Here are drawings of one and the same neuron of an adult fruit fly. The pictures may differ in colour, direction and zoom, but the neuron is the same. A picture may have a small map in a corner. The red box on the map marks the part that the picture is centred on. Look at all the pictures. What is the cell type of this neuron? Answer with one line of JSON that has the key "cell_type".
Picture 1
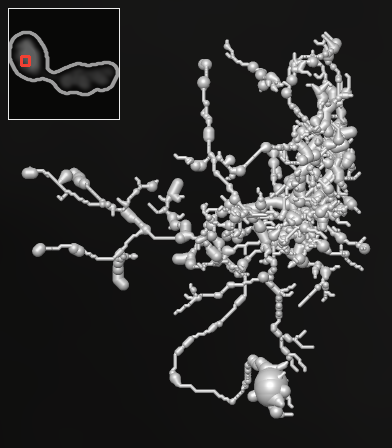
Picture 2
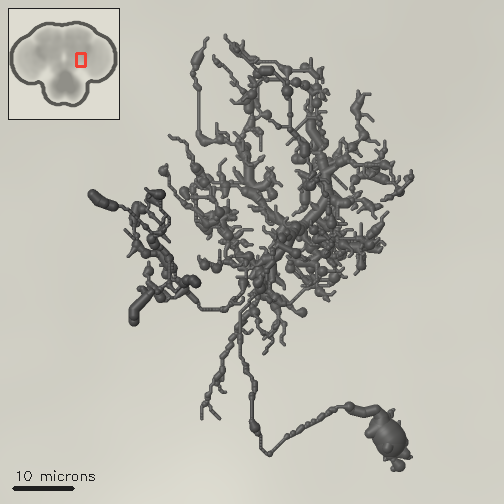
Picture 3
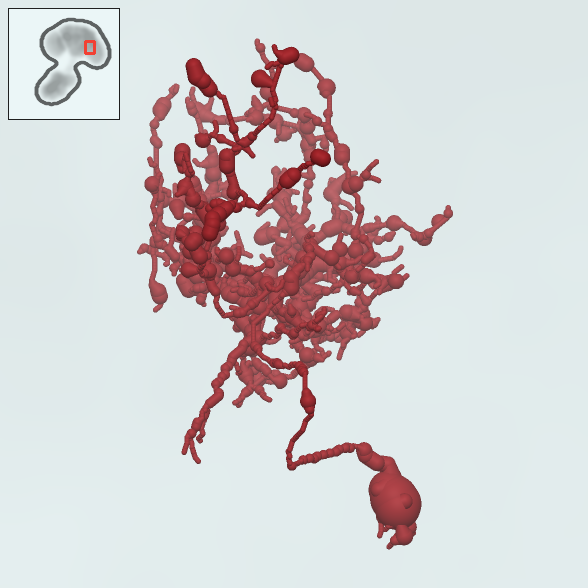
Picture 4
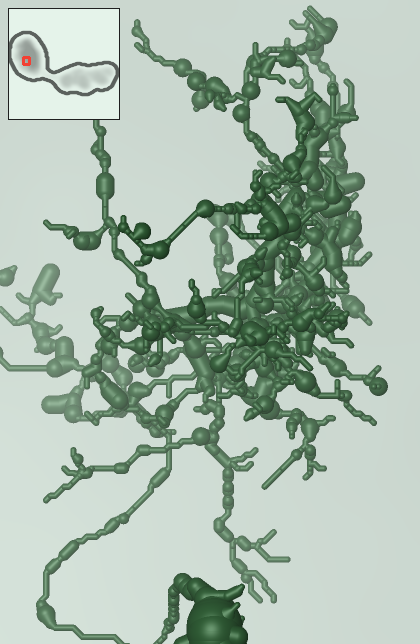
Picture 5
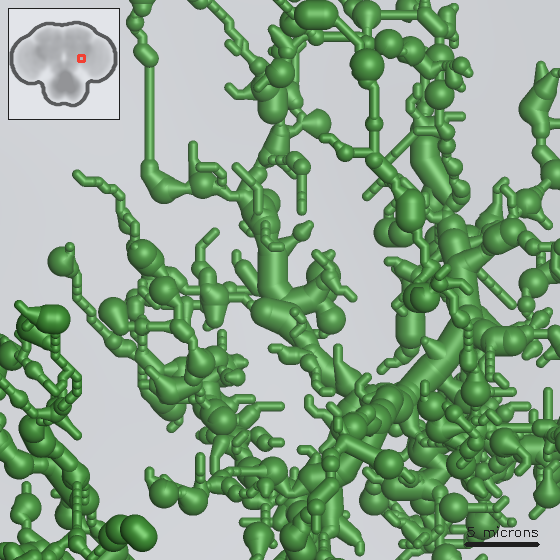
{"cell_type": "SAD021_a"}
